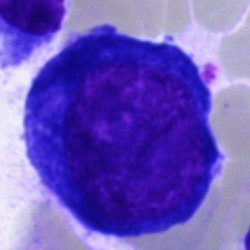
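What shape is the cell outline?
Roughly round.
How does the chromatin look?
Fine and even, without coarse dark clumps.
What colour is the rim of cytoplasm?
Deep blue.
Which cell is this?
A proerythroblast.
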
